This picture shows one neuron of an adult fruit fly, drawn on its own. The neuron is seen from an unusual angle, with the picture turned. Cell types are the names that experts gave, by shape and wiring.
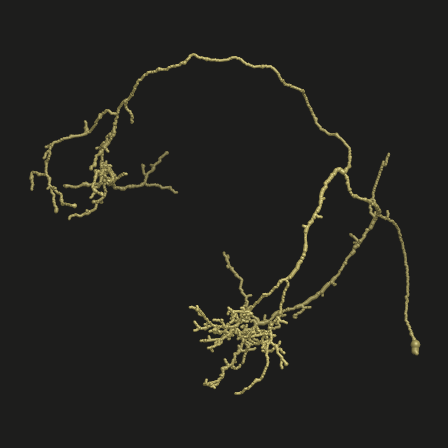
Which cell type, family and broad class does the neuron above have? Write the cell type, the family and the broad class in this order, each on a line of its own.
VES090
hemilineage LB7
central-brain intrinsic neuron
